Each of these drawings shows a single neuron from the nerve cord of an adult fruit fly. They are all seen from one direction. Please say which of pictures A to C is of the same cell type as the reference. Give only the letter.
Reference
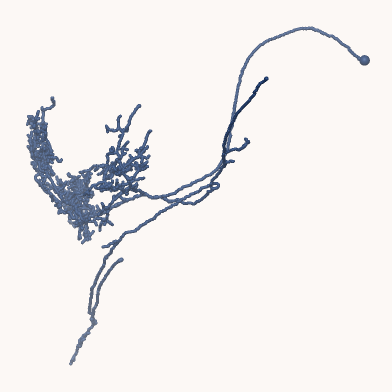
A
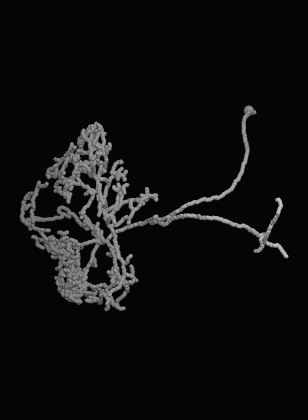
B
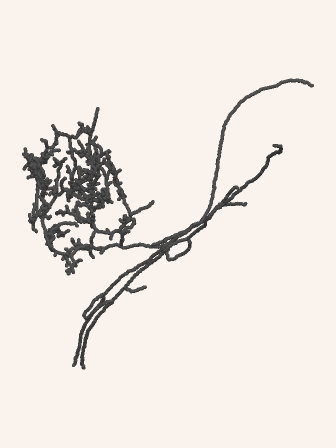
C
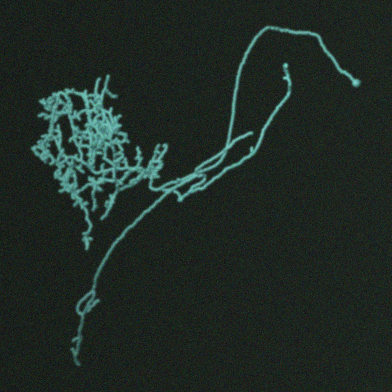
B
